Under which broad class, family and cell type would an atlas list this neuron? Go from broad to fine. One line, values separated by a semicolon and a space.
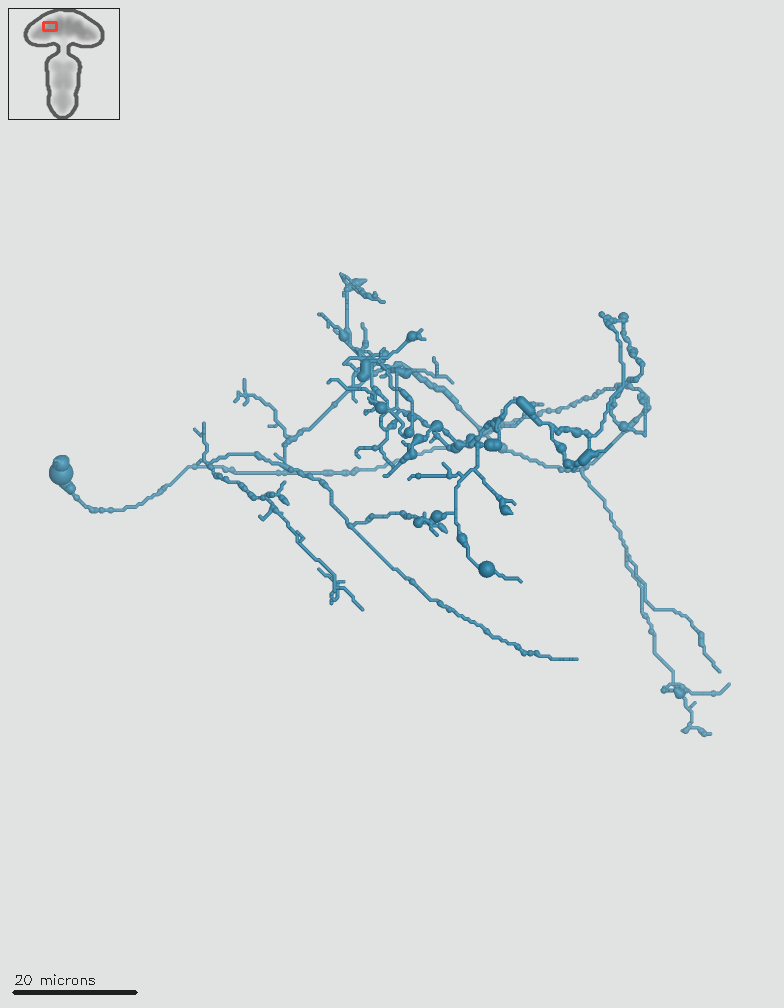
central-brain intrinsic neuron; hemilineage SLPal1; SLP030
